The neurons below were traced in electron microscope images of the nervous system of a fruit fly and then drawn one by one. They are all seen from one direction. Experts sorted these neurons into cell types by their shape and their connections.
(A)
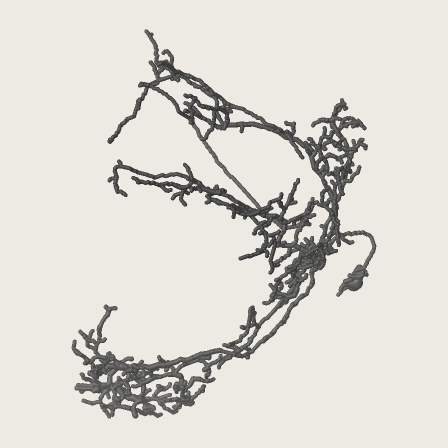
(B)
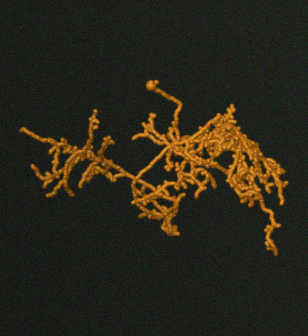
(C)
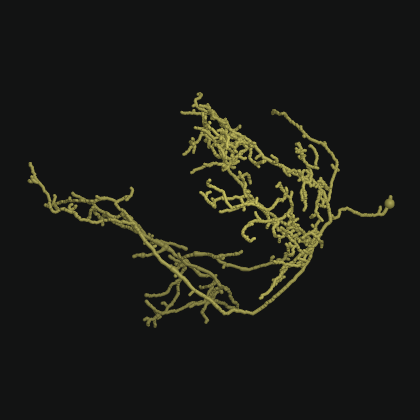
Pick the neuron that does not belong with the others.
Picture A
